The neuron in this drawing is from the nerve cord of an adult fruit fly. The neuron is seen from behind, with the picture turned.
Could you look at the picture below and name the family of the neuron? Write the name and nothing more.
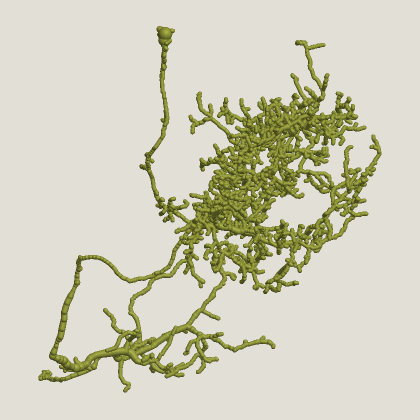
hemilineage 03A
